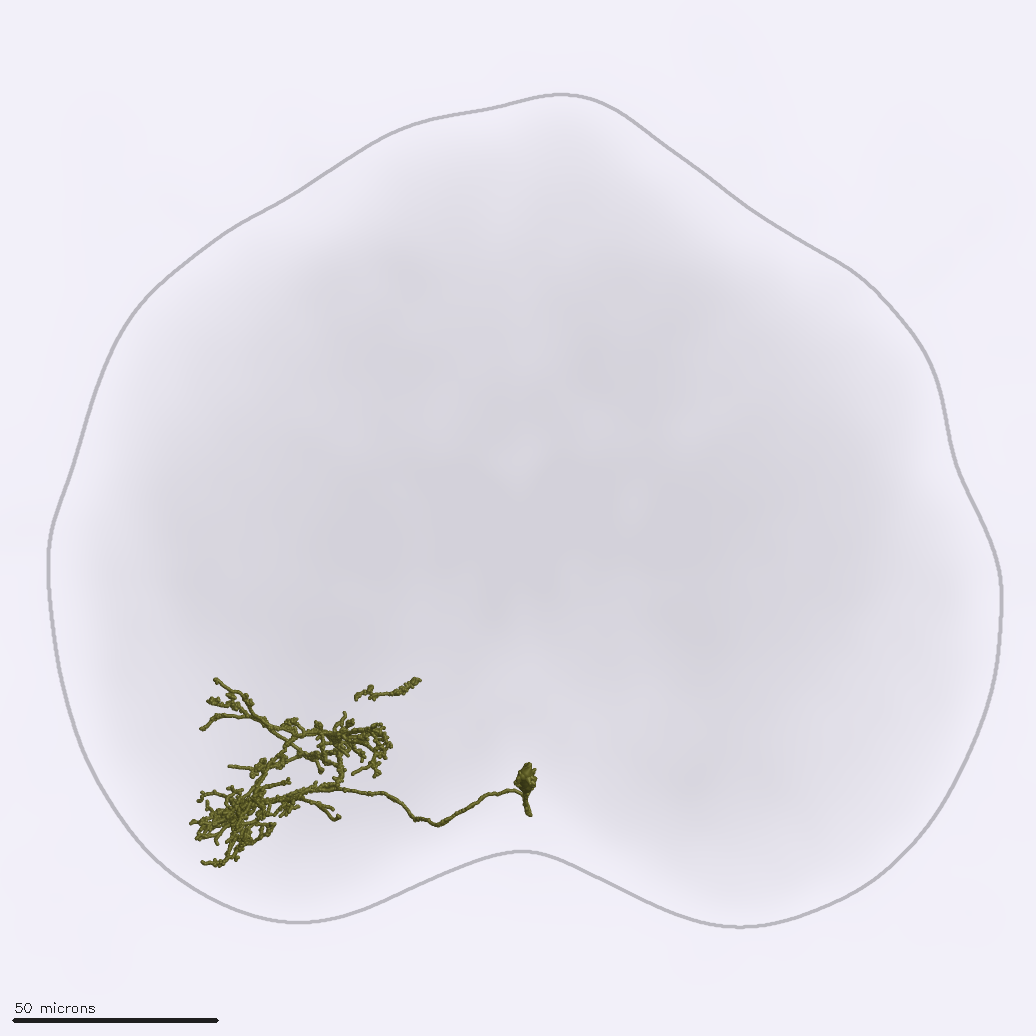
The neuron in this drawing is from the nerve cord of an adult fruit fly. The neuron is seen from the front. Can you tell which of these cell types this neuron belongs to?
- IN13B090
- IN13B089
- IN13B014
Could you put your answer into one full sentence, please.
As a matter of cell type, the neuron is IN13B014.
